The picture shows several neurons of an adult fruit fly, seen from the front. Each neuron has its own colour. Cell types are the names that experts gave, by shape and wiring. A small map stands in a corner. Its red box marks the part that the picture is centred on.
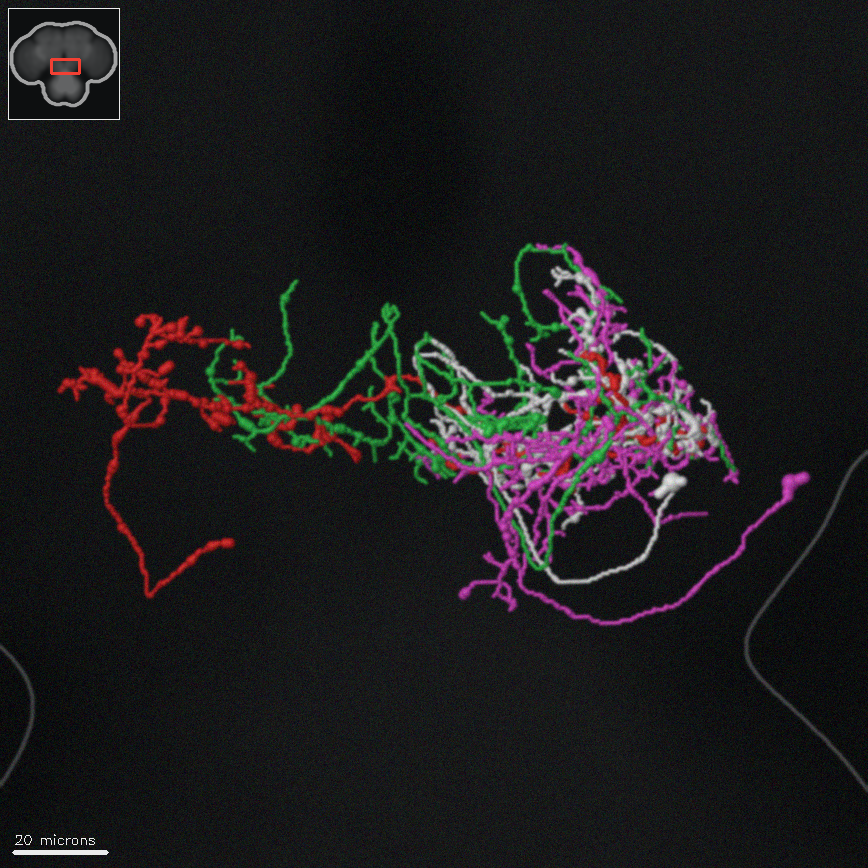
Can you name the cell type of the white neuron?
GNG319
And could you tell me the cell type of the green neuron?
GNG239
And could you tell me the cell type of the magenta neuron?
GNG406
